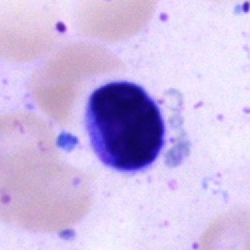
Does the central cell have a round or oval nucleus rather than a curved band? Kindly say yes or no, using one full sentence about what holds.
Yes, this cell's nucleus is compact and round or oval in shape.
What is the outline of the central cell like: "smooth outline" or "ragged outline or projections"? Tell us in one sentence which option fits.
What bounds the cell is a smooth, even outline.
